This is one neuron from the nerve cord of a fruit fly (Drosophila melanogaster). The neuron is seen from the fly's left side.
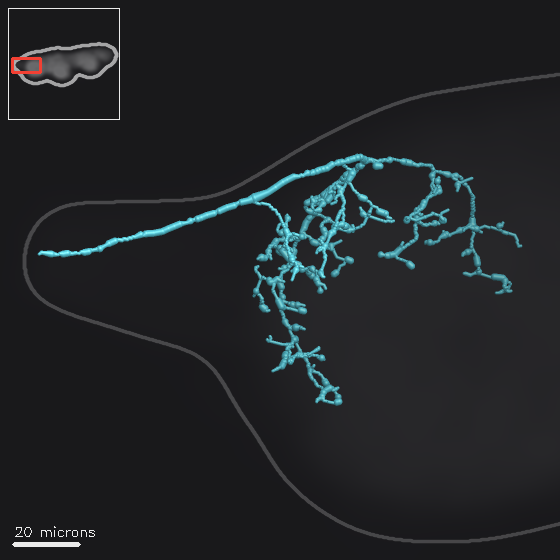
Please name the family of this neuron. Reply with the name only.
DNge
